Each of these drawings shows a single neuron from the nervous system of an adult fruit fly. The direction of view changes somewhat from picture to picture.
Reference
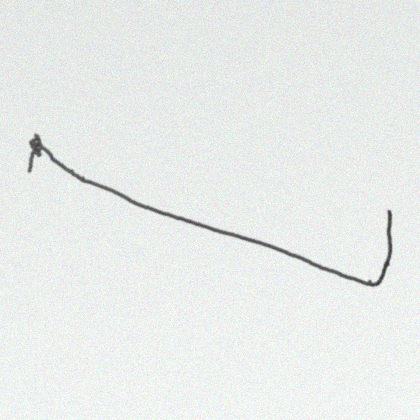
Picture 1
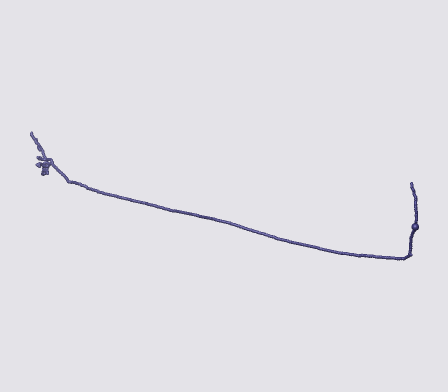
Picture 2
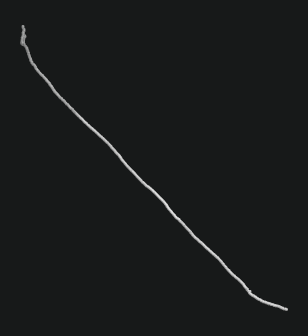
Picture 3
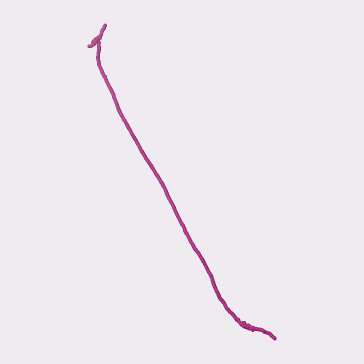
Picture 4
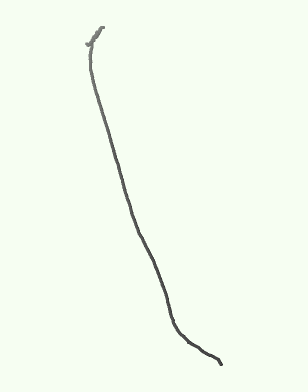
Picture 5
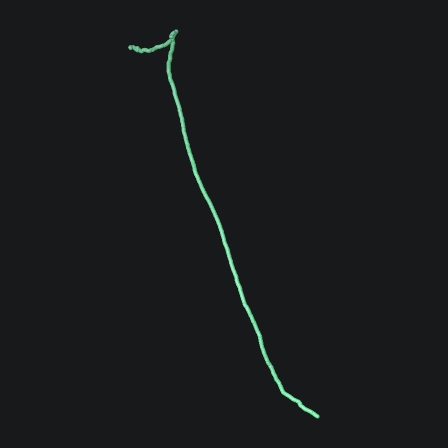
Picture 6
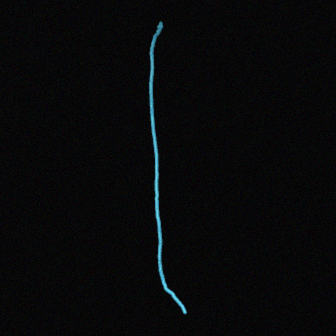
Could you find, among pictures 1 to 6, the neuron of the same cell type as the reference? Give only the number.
1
